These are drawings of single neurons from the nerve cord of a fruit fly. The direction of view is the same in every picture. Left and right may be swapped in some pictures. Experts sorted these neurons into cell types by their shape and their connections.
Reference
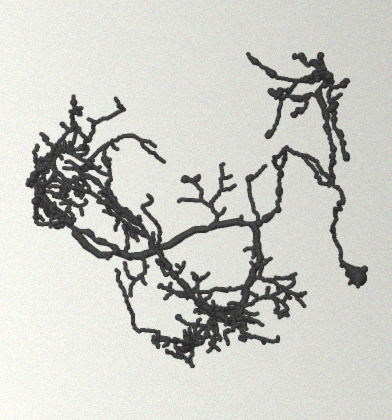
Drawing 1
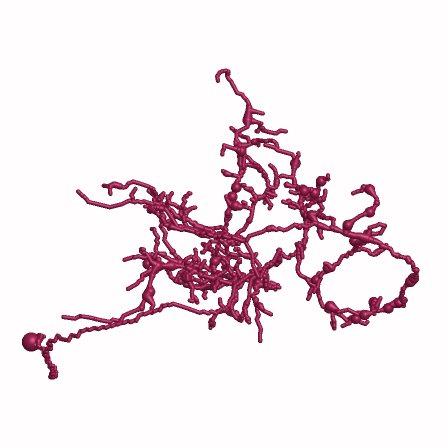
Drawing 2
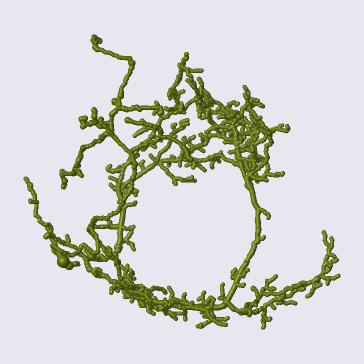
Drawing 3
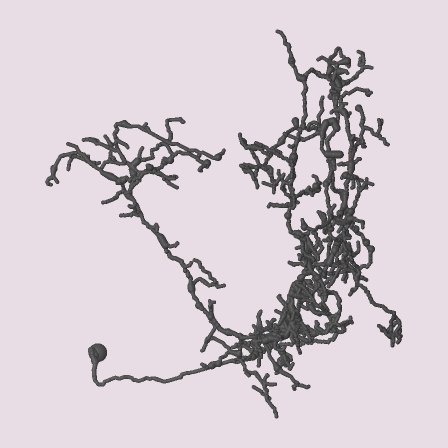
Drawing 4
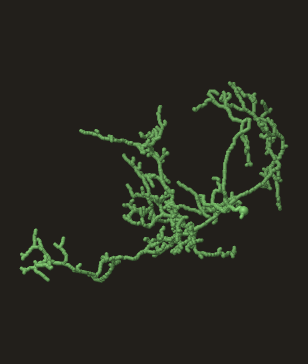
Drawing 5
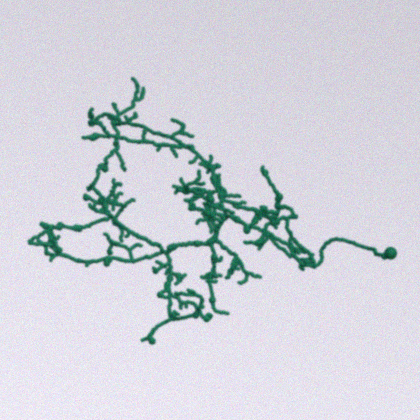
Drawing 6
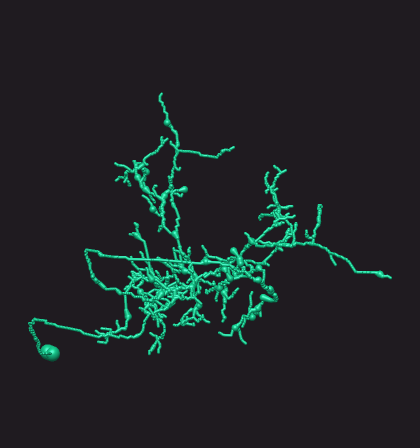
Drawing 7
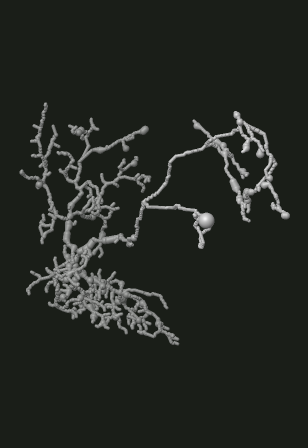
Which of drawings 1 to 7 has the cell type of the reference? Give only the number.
2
